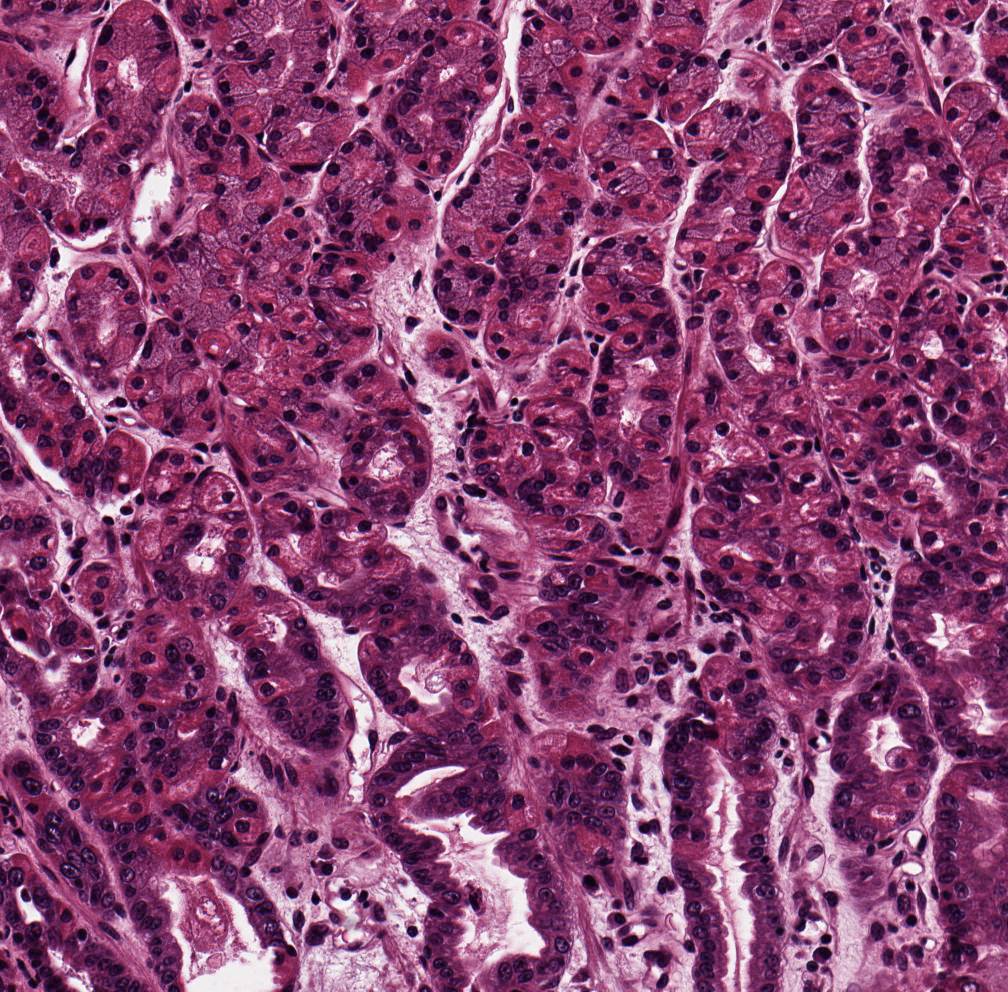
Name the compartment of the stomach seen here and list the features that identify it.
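What you're looking at are fundic glands. In the upper glands the cells have abundant granular pink cytoplasm, mostly with one round central nucleus.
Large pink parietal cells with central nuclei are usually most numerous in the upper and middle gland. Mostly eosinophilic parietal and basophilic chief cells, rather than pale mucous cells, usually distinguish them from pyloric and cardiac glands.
Lower down, the tubules run roughly parallel, vertically or slightly obliquely. Thin strands of pale loose stroma with scattered small dark nuclei separate the glands. A wider strip descends from upper centre to lower middle.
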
